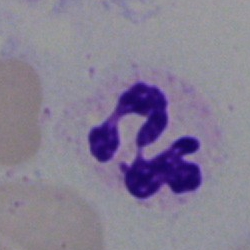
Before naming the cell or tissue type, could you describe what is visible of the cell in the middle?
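See how the nucleus breaks into several lobes held together by thin strands, with no nucleoli showing? The cytoplasm has fine, faint lilac granules, and the outline is roughly round with a faint edge. So that one's a segmented neutrophil.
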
